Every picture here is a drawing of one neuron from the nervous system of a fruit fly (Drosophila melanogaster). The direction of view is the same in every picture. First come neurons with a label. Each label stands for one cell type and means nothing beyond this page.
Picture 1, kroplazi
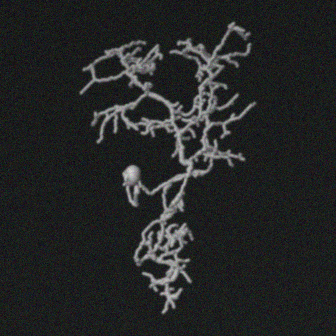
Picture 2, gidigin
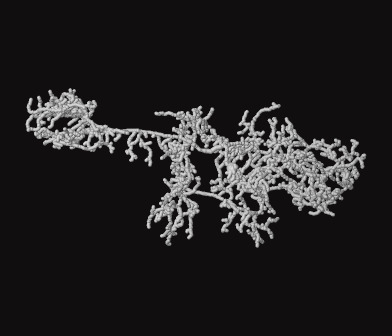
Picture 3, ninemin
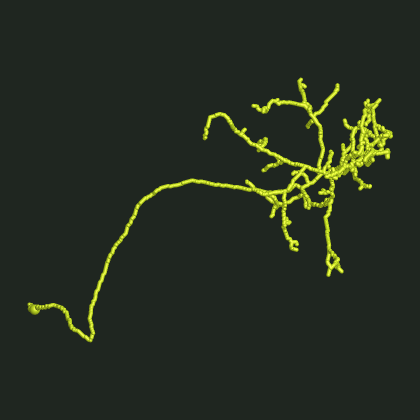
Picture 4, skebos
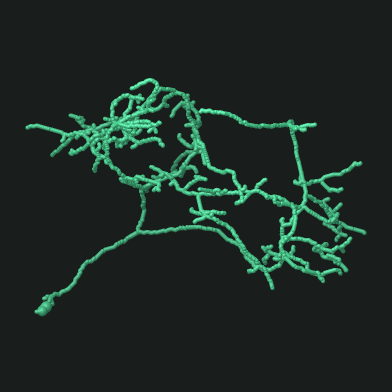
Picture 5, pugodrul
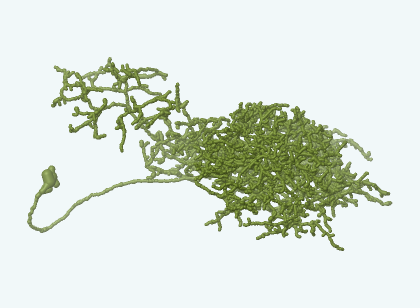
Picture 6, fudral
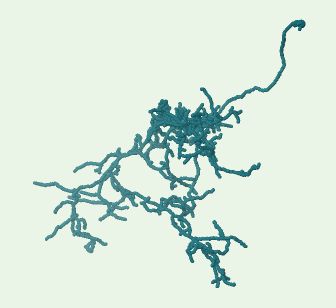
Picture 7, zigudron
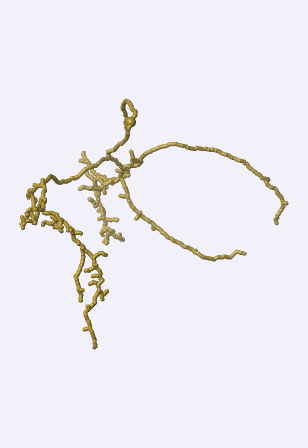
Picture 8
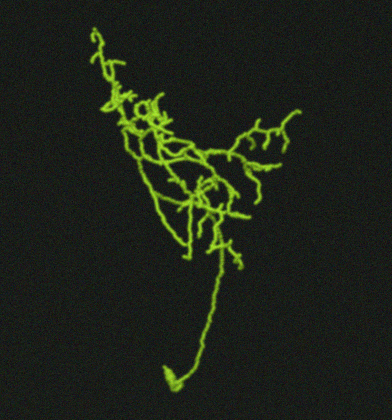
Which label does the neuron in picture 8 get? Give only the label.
ninemin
